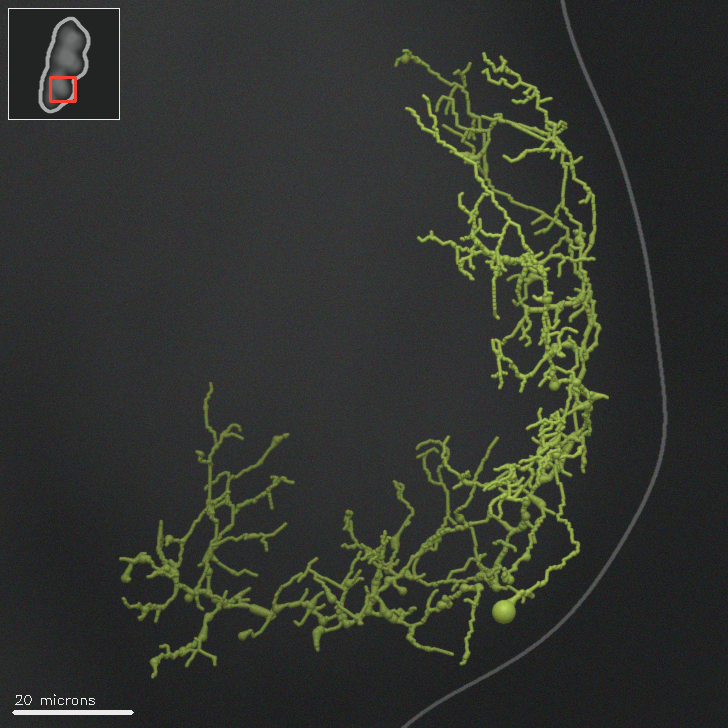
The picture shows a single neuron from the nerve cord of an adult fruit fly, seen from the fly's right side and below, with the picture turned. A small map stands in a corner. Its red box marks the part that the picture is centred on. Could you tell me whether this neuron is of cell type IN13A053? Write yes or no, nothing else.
yes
